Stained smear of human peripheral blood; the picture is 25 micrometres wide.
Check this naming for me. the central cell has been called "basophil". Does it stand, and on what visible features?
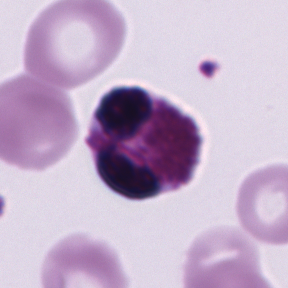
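Basophil does not fit; this cell is an eosinophil. First, the nucleus: two lobes lie on the left side of the cell, one above the other, with dark purple, densely clumped chromatin and no visible nucleoli. Second, the cytoplasm: coarse reddish-purple granules crowd it, taking up about the right half of the cell.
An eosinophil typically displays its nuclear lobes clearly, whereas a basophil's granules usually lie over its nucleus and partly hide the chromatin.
These lobes and their chromatin are plainly visible, which favours eosinophil and tells against basophil.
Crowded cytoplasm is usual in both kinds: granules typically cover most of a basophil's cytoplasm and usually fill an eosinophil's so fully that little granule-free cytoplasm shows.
The crowding here therefore decides nothing.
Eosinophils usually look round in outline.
Third, this cell's outline is roughly round, which agrees.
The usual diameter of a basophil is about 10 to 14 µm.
Fourth, at about 10 micrometres the cell lies within that range, so size alone leaves basophil open.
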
